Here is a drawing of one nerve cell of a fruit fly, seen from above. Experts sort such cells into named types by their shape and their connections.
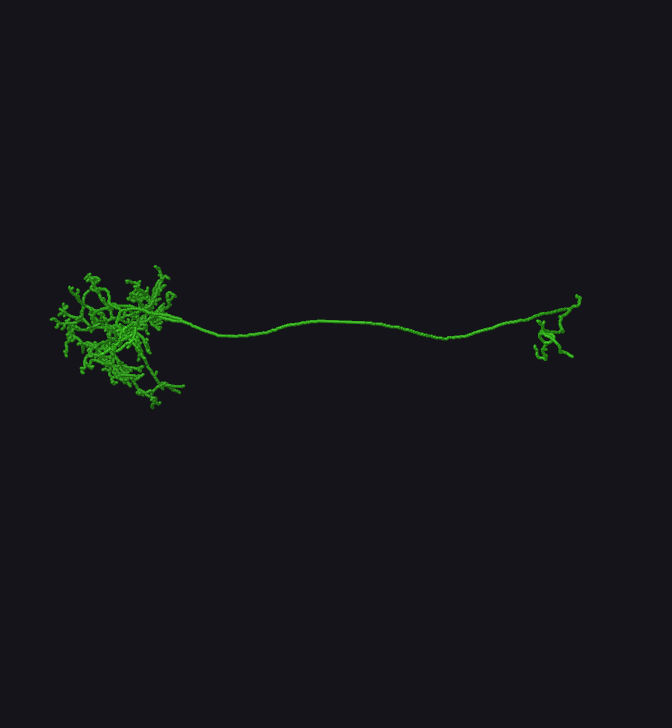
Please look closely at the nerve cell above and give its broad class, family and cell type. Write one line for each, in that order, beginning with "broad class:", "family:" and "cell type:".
broad class: central-brain intrinsic neuron
family: hemilineage VLPl&p2_lateral
cell type: AVLP139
